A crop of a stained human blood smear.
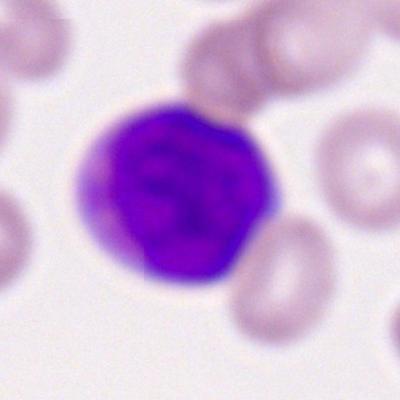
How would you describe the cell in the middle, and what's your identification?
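First, outline: roughly round, with a smooth edge. Second, nucleus: it fills most of the cell. Third, chromatin: stains dark purple and looks dense. Fourth, cytoplasm: no distinct granules seen. Conclusion: myeloblast.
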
